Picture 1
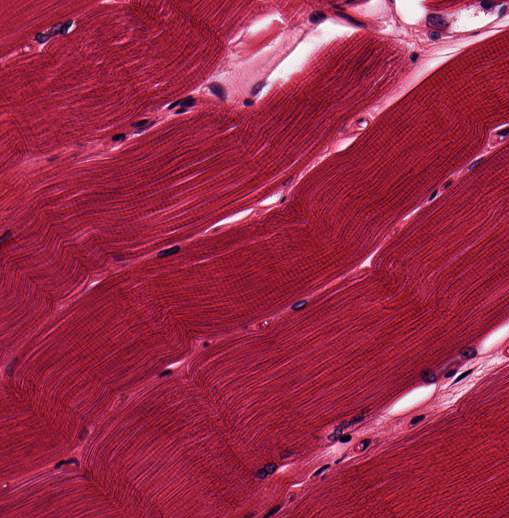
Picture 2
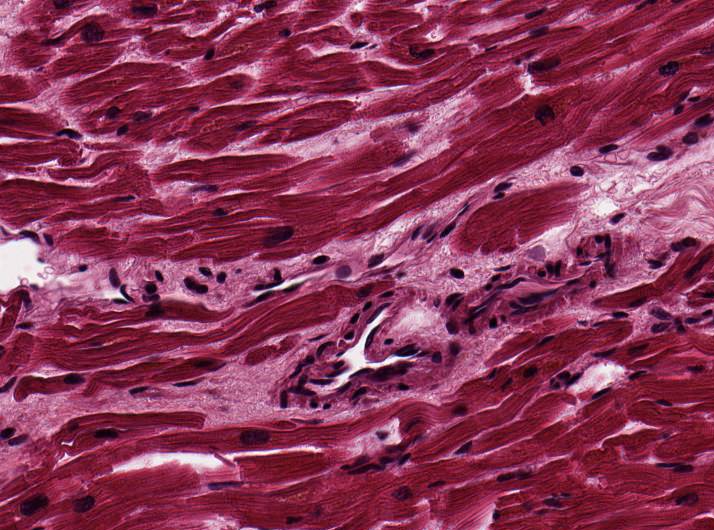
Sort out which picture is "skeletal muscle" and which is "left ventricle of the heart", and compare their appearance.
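Picture 1 is skeletal muscle and picture 2 is the left ventricle of the heart. First, orientation: the skeletal muscle fibres are long, parallel and cut lengthwise, rising diagonally from lower left to upper right; the heart fibres run mostly left to right, slanting gently upward. Second, branching: the skeletal muscle fibres are broad and run unbranched without joining one another, while the left ventricle fibres branch and join neighbours rather than lying as separate parallel strands.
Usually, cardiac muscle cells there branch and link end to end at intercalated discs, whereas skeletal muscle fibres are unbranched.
Third, nuclei: dark, flattened, elongated ones lie at the edges of the skeletal muscle fibres, while oval ones lie centrally in the heart muscle fibres.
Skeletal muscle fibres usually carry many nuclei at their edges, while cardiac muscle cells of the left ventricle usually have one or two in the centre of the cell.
Fourth, cytoplasm: strongly eosinophilic and deep red in the skeletal muscle, deep pink with fine cross-striations in the heart.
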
